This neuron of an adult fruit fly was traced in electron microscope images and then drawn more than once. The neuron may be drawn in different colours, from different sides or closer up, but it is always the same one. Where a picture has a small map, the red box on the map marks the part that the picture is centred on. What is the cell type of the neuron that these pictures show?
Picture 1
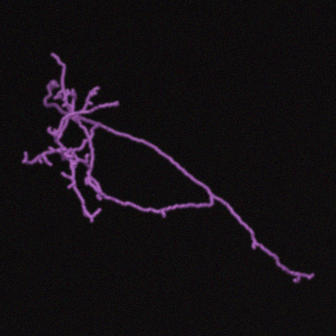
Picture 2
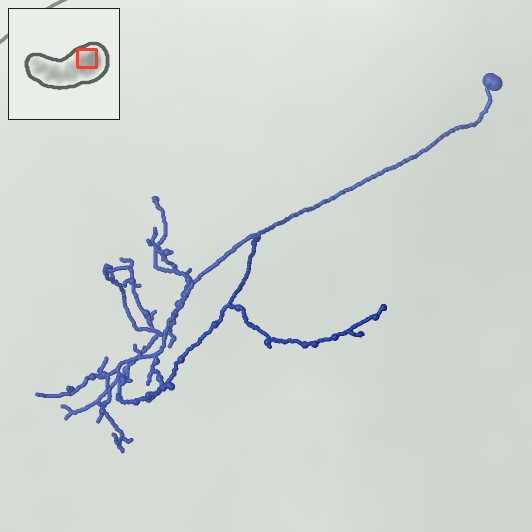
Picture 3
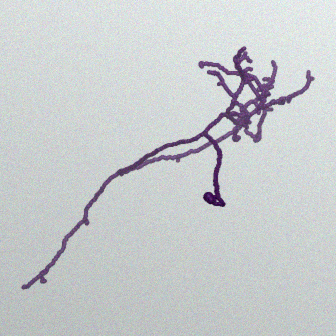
CB1353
